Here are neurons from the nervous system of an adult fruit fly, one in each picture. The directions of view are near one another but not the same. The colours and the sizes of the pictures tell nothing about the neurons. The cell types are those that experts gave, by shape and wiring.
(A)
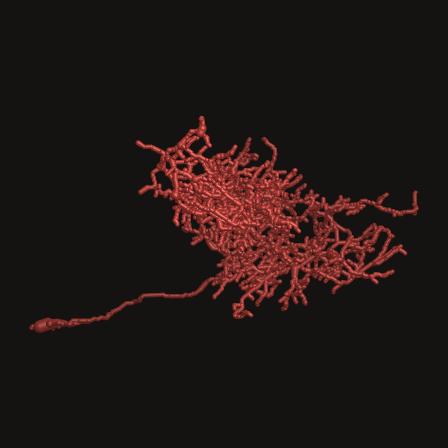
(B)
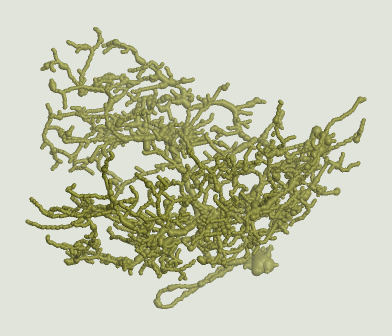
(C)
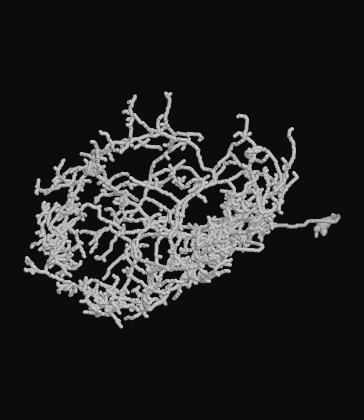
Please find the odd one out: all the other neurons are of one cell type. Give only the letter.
C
